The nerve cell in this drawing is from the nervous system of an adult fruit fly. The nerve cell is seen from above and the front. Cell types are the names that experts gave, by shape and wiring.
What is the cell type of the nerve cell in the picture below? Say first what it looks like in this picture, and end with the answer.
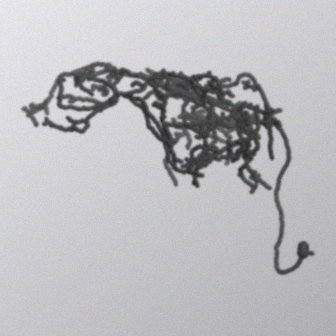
Its cell body lies at the lower right of the picture. Dozens of branch ends can be seen. It is a central-brain intrinsic neuron. It is of cell type SLP067.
